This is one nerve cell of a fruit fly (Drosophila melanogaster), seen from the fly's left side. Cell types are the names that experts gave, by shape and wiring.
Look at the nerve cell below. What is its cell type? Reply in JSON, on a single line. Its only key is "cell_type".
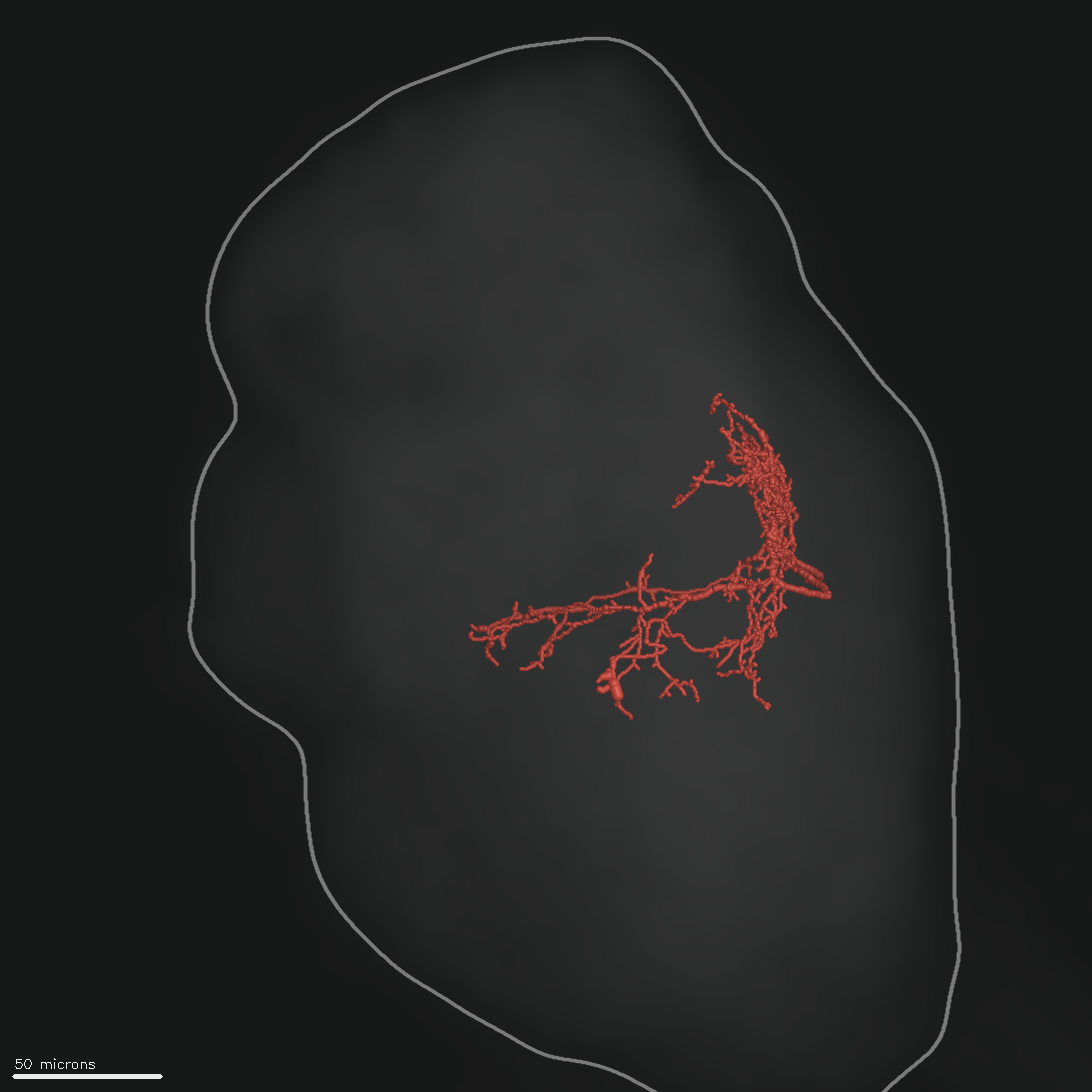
{"cell_type": "PS062"}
